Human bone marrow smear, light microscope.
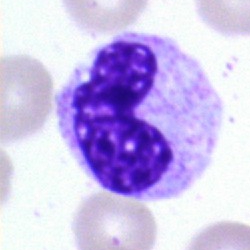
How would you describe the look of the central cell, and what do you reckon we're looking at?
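On the right side of the nucleus there's a deep notch, which gives it a kidney shape. The nucleus itself sits toward the left, leaving most of the cytoplasm on the right. That cytoplasm is pale greyish-lilac, and I see no vacuoles in it. This, then, is a band neutrophil.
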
